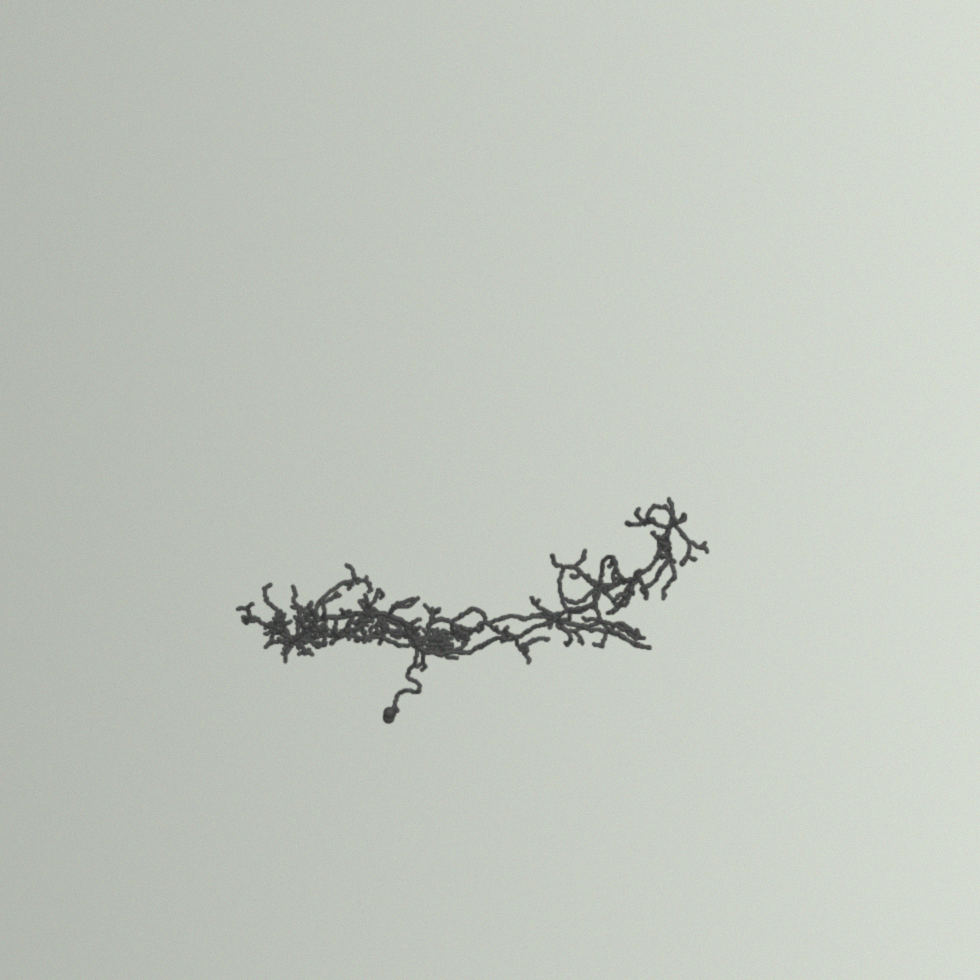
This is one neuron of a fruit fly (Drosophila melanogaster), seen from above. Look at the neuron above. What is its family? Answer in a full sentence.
The family is hemilineage DM6_posterior.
